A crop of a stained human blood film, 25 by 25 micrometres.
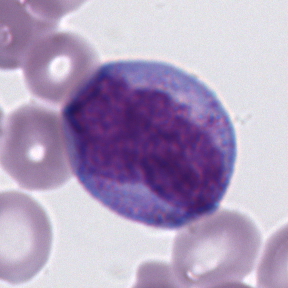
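Promyelocyte, about 16 by 14 micrometres, its outline smooth and slightly angular with no surface projections. The nucleus is irregular, folded and indented along its border, and takes up about 60% of the cell's area. Fine reddish-purple granules lie scattered through the cytoplasm, and I find no vacuoles there.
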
